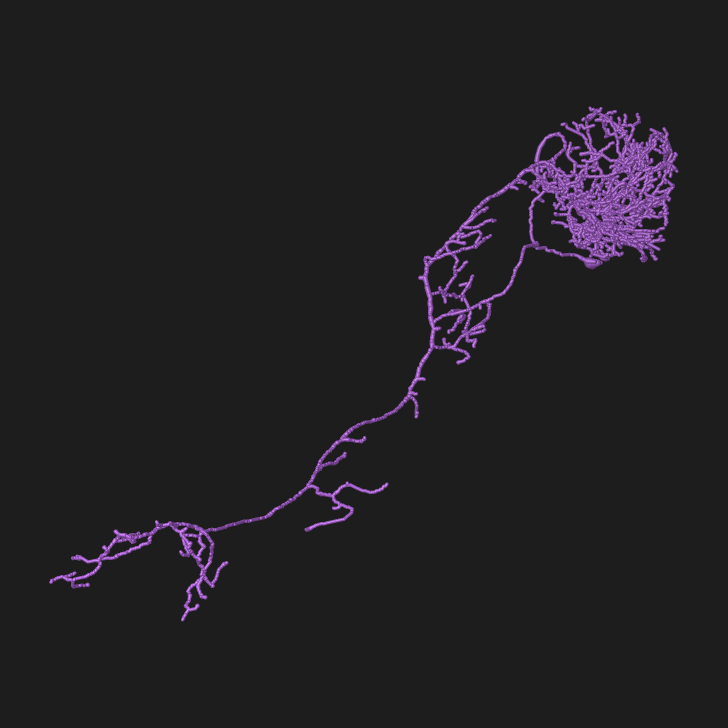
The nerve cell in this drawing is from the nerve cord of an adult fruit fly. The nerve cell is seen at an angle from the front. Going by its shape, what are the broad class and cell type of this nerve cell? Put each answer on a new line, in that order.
nerve-cord intrinsic neuron
INXXX126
